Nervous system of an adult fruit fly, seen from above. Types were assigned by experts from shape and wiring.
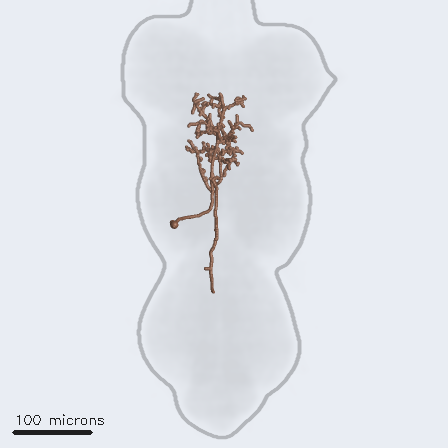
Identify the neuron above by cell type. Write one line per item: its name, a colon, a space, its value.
cell type: IN11A012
